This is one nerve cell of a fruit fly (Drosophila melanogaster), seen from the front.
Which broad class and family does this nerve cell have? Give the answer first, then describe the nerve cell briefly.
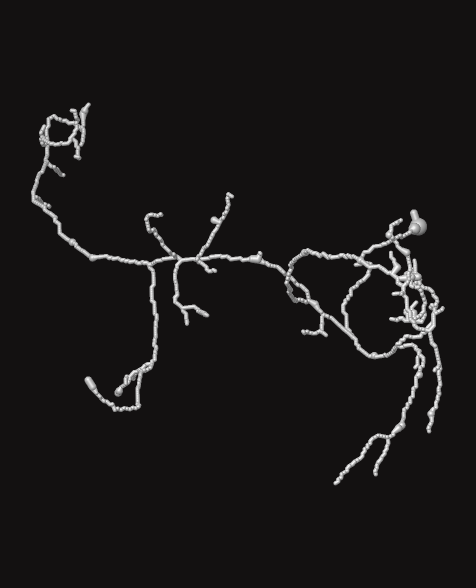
Its broad class is nerve-cord intrinsic neuron. Its family is hemilineage 21A. The picture shows dozens of branch ends. As drawn here it is about as wide as it is tall.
